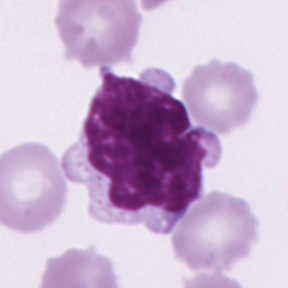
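Large granular lymphocyte, the nucleated cell at the centre of a stained peripheral blood smear. The nucleus occupies most of the cell and has an irregular, lumpy outline with several shallow indentations. A sparse scattering of fine reddish-purple dots lies in the cytoplasm, whose edge is irregular with small bulges.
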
